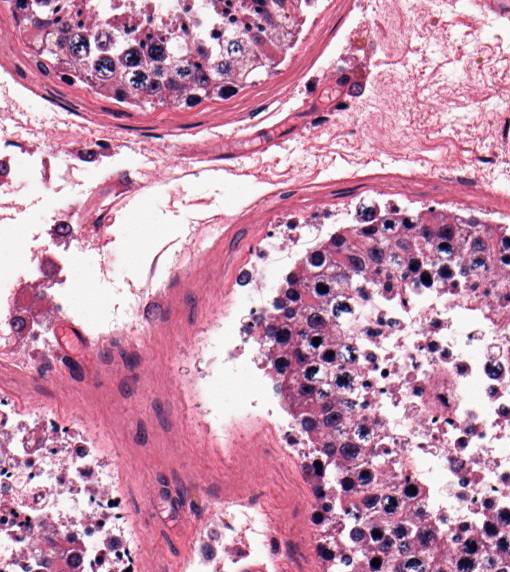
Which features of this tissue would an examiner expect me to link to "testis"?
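Parts of three rounded tubules appear, at the top, on the right and at the lower left, with stroma between them. This tissue is testis.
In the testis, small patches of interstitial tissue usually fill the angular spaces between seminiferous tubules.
The stroma lying between the tubules here agrees with that. The centre of the right tubule holds loosely scattered detached cells among pale spaces rather than an empty open lumen. No fat cells are present anywhere in the field.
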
